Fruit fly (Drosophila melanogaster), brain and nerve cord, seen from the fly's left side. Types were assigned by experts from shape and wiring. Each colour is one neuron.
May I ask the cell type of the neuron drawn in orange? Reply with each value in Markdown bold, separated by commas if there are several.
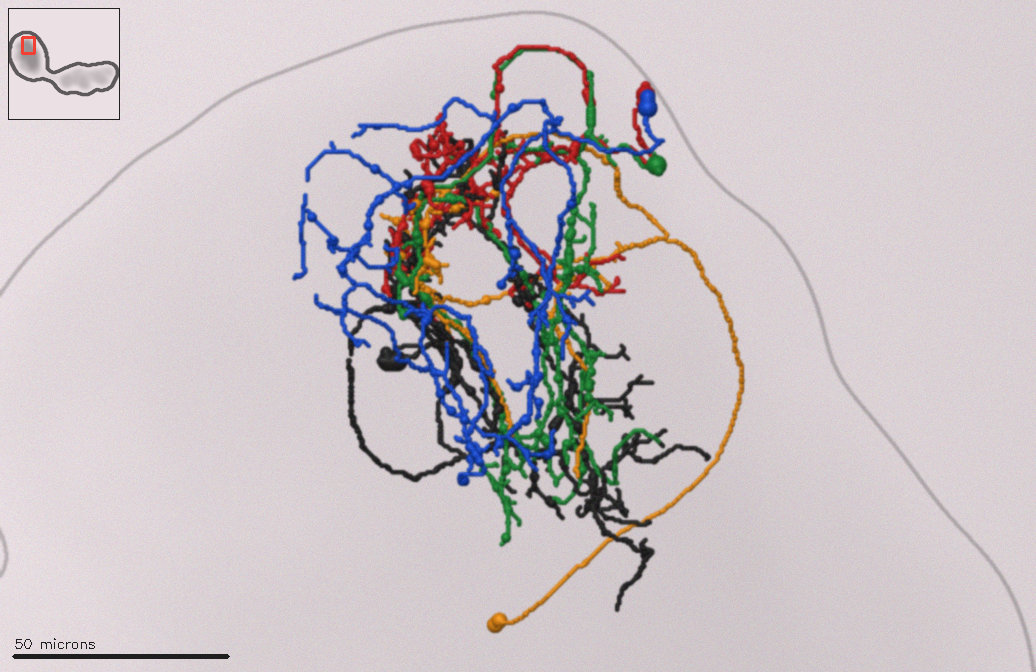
**SLP345**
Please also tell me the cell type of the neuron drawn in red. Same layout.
**SLP290**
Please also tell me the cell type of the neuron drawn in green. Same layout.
**SLP286**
